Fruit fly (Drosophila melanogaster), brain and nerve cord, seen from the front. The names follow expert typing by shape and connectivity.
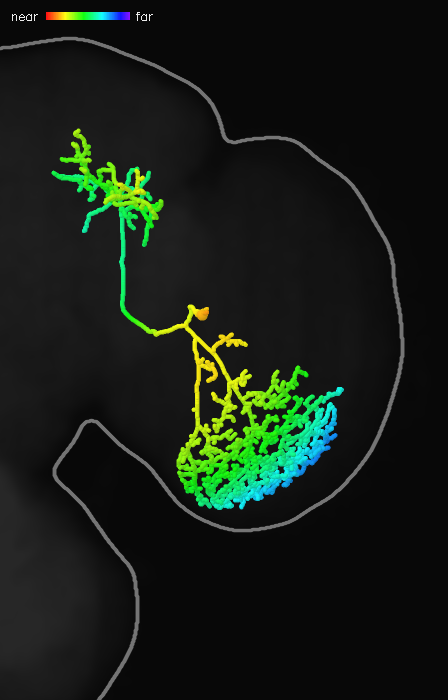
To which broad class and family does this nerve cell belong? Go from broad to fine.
visual projection neuron; MeVP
